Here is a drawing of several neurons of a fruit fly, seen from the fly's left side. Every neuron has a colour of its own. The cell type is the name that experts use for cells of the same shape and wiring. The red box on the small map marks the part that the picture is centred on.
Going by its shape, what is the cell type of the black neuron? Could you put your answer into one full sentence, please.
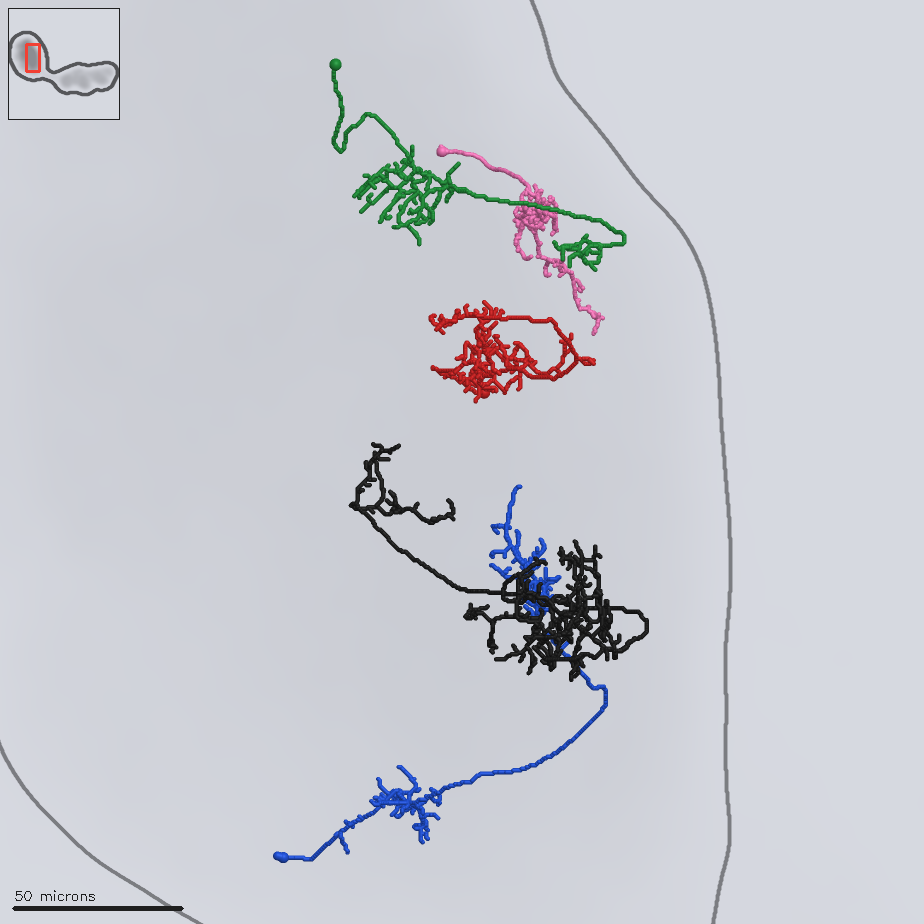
The cell type carried by this neuron is Tm26.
